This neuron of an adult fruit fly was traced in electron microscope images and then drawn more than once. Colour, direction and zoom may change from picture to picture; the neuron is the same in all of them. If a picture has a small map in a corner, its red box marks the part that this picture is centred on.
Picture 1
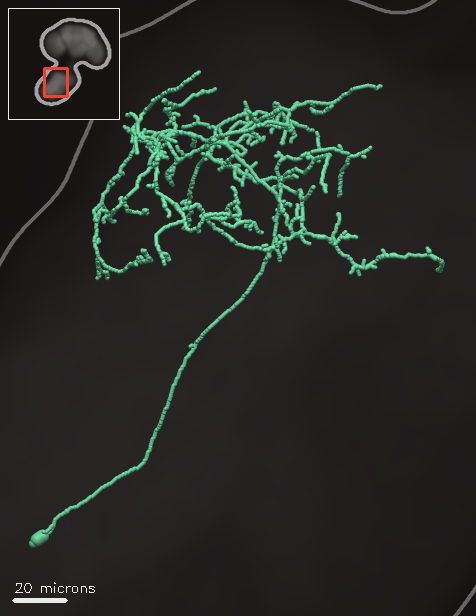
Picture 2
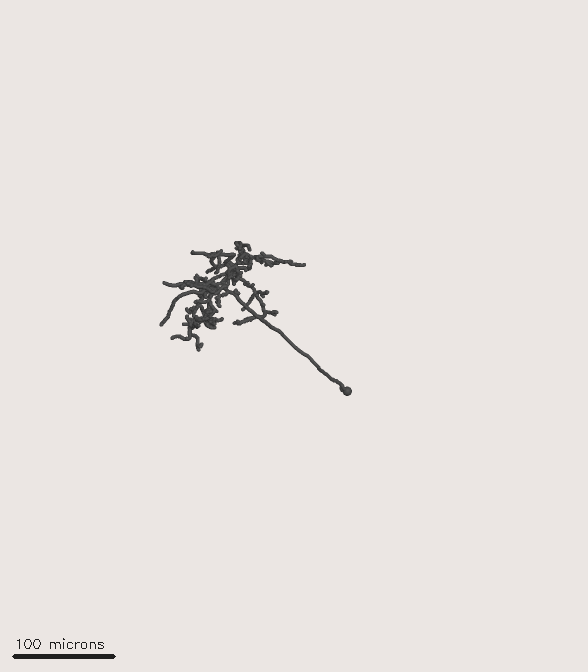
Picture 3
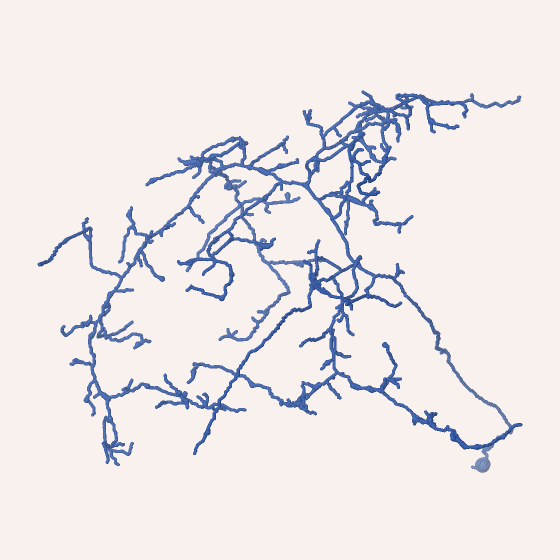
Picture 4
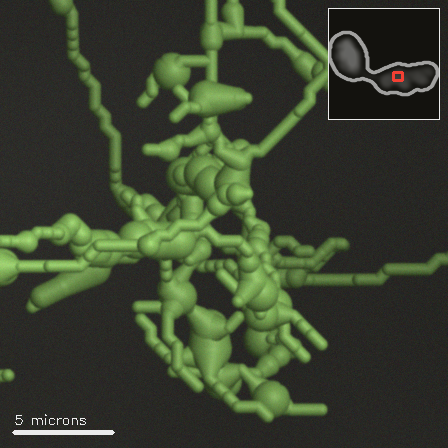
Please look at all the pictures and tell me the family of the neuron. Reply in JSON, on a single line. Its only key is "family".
{"family": "hemilineage 12A"}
